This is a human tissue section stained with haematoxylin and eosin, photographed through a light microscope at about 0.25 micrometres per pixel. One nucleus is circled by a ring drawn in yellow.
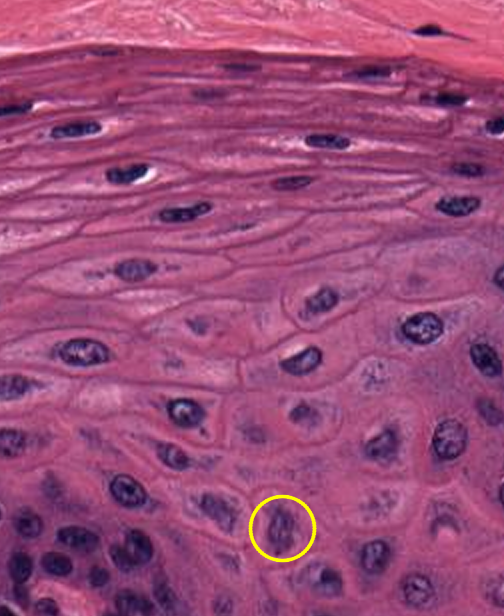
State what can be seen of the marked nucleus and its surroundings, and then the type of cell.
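The nucleus is oval, its long axis running roughly up and down, and it sits near the middle of the cell, filling much of it. The nucleus stains dark purple and looks uneven, with clumped darker areas instead of a smooth, even tone. The cell is packed edge to edge among rounded-polygonal cells of similar size in the lower part of the layer, below the flattened cells toward the surface. The marked cell is a squamous epithelial cell.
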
